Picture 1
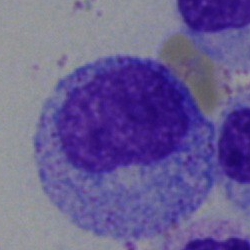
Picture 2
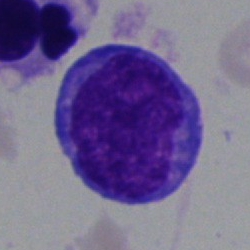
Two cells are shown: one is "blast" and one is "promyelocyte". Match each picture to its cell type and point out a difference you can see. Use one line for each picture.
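The cell in picture 1 is a promyelocyte. Small reddish-purple granules are scattered throughout the cytoplasm.
The cell in picture 2 is a blast. No granules are visible in the cytoplasm.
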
